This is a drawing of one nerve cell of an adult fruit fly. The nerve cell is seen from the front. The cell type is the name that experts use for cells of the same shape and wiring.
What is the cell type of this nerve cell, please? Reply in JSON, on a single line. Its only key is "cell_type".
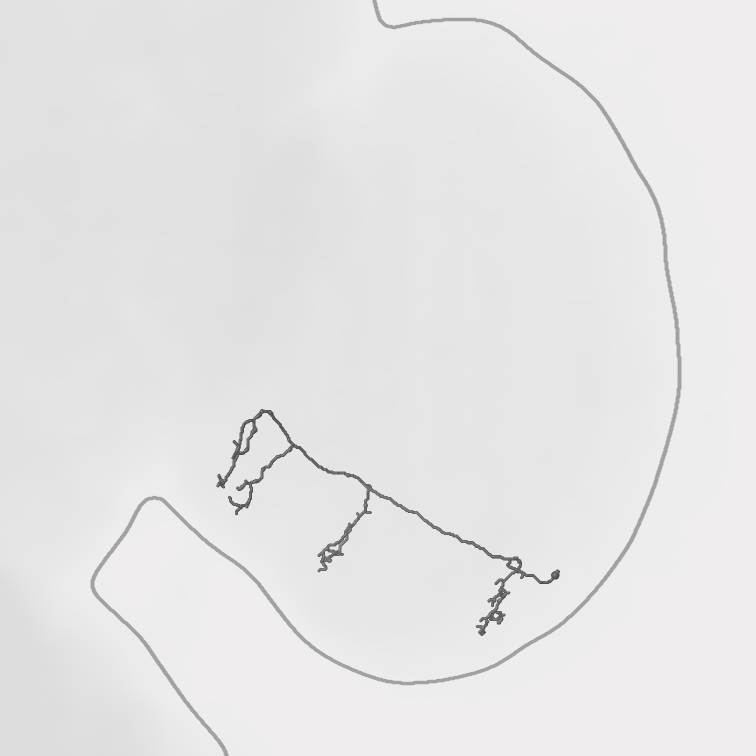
{"cell_type": "TmY9a"}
